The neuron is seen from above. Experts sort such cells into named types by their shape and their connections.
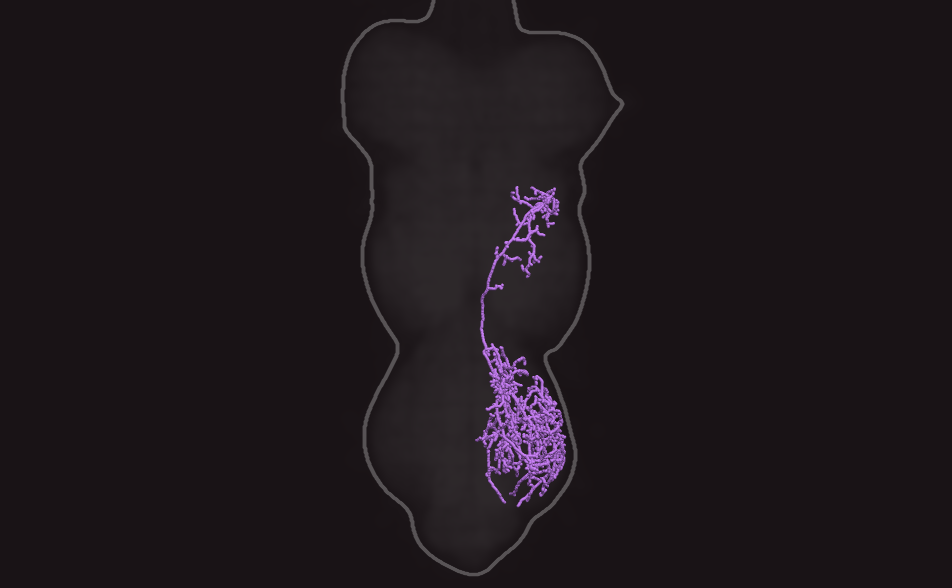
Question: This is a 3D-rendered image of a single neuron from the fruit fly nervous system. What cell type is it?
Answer: IN12A010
